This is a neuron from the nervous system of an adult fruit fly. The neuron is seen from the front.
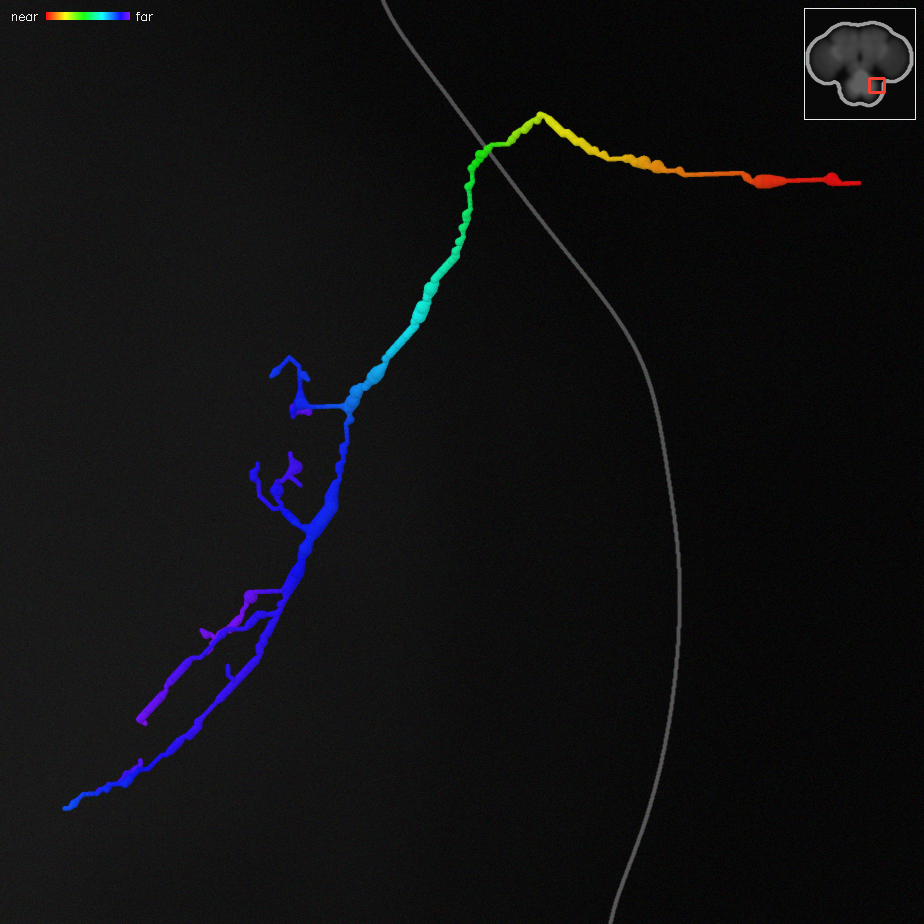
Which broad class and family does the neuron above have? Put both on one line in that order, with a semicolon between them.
sensory neuron entering the nerve cord; class mechanosensory tactile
